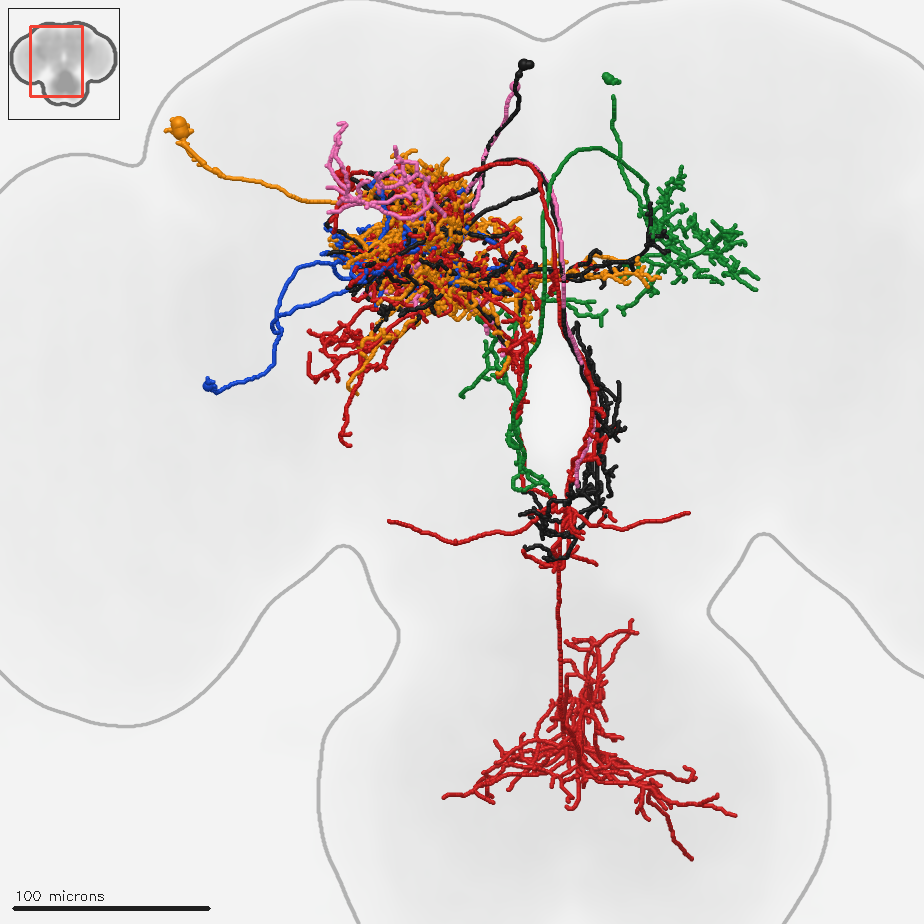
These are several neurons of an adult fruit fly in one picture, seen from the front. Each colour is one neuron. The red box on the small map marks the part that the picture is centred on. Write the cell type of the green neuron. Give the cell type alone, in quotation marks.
"CL204"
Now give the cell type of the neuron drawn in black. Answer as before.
"CL203"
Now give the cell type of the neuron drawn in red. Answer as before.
"DNpe045"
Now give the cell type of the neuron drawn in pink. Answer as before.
"CL205"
